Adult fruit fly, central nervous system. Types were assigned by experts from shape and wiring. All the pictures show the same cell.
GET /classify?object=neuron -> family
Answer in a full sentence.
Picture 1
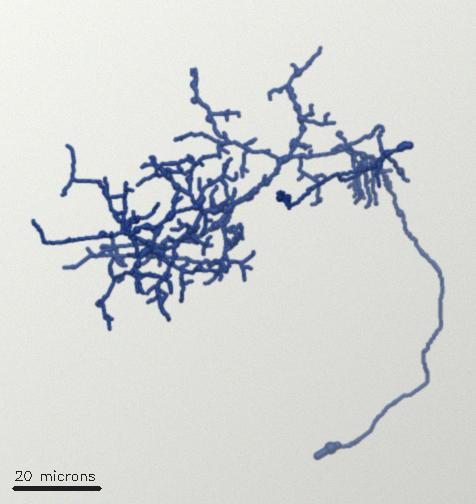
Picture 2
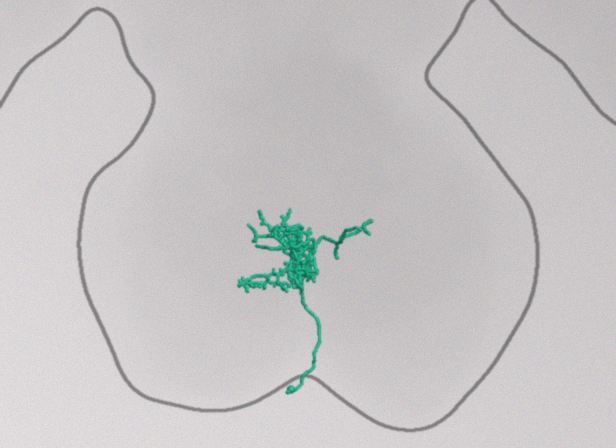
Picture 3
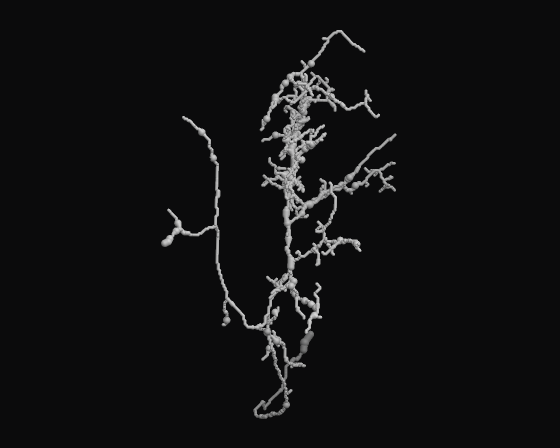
The family is hemilineage 05B.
